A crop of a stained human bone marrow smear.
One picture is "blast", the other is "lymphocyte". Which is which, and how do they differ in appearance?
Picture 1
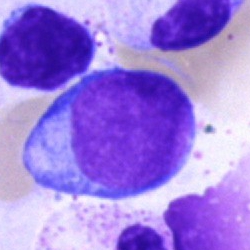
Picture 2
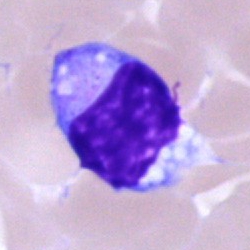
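Your blast is in picture 1, the lymphocyte in picture 2. The biggest difference is the chromatin: the blast's is finely granular and fairly evenly stained purple without coarse clumps, while the lymphocyte's is dark purple and dense, broken only by small paler patches.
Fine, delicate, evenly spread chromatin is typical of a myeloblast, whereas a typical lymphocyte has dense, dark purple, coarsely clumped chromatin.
The blast has a smooth oval outline with no surface projections, and its blue cytoplasm lies mostly to the left of the nucleus, paler toward the inside and deeper blue along the edge. In the lymphocyte the nucleus is a single unlobed mass set toward the lower right, so most of the cytoplasm sits at the upper left. That cytoplasm stains blue and holds several small clear vacuoles.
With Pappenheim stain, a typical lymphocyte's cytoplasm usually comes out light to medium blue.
Neither cell shows distinct granules in its cytoplasm.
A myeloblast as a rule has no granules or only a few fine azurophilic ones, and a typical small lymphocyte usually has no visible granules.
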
